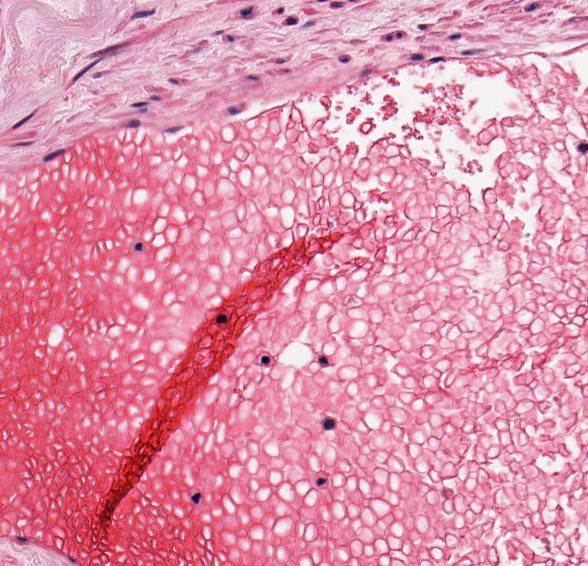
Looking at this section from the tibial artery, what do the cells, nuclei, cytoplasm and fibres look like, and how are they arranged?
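Among the red blood cells, only a few small, round, dark-staining nuclei lie scattered singly. Fibrous tissue at the top carries elongated, spindle-shaped nuclei lying parallel to its border with the red cell mass. That mass stains more intensely red on the left than the right. In the upper right, clear empty gaps separate loosened red blood cells.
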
